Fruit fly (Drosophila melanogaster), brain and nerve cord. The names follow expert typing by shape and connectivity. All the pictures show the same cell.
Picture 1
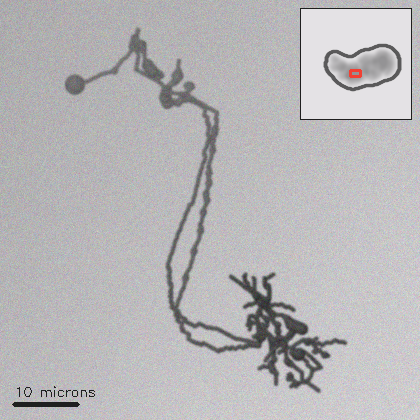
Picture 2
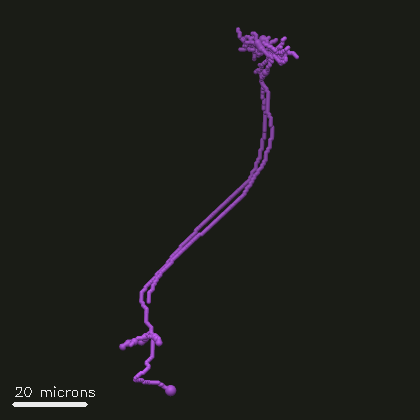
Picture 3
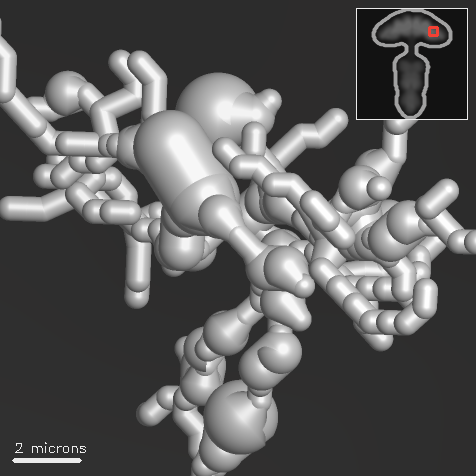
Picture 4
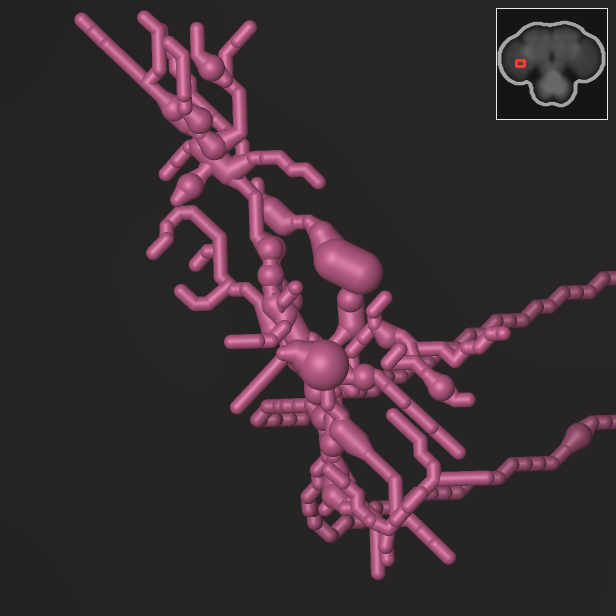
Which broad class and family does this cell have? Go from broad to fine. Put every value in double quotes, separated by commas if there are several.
"optic-lobe intrinsic neuron", "T"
